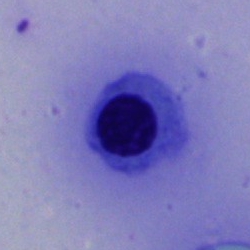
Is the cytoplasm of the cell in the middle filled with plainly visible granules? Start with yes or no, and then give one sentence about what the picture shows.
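No. The cytoplasm shows no visible granules.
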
